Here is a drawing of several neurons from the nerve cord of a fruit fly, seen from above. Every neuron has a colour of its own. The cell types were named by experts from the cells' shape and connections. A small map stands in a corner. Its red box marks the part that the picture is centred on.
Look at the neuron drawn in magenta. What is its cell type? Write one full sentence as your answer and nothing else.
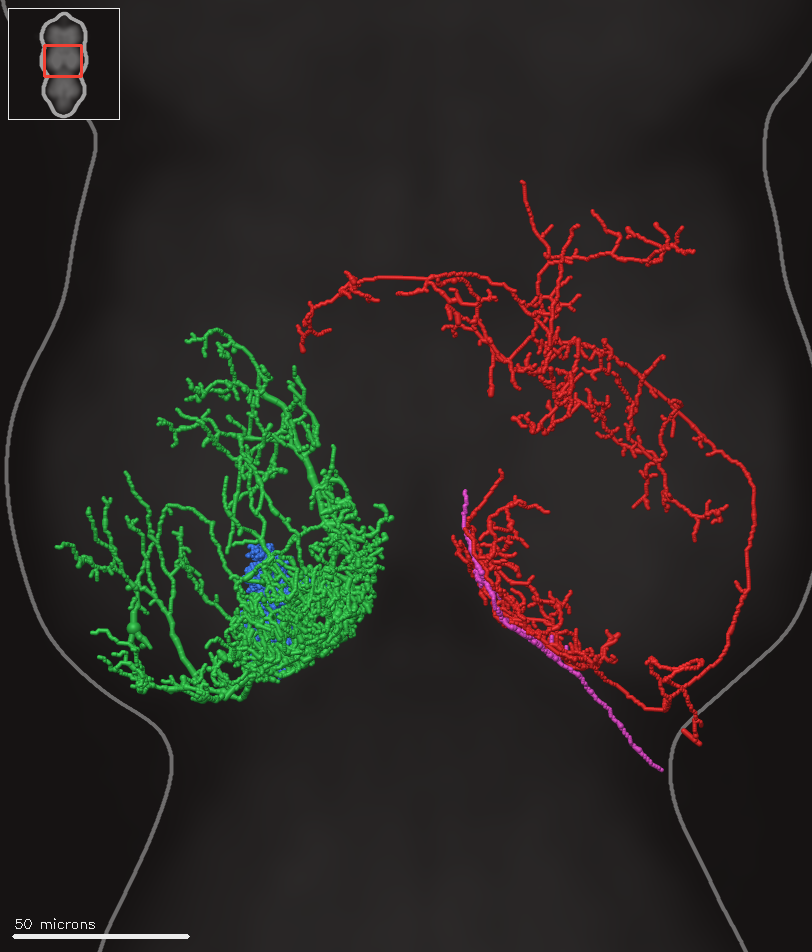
This neuron is assigned to the cell type SNta43.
